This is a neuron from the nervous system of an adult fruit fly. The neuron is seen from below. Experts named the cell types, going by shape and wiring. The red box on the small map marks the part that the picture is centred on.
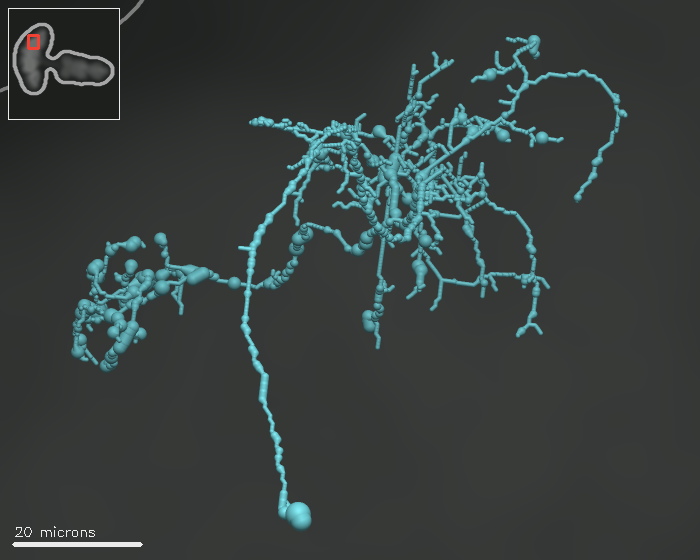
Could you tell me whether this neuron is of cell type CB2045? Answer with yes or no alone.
yes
